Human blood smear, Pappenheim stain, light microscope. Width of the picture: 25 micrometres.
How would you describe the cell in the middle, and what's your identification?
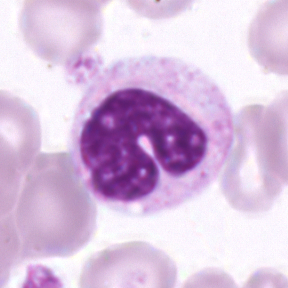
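Nucleus first: kidney-shaped, about 10 micrometres across, with a deep narrow notch opening downward. Cytoplasm next: pale pink, its rim wider on the right of the nucleus than on the left, with fine pink-violet granules scattered through it. Name last: band neutrophil.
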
